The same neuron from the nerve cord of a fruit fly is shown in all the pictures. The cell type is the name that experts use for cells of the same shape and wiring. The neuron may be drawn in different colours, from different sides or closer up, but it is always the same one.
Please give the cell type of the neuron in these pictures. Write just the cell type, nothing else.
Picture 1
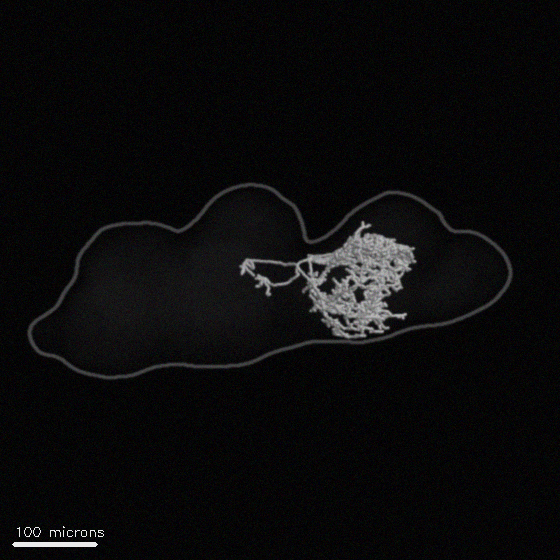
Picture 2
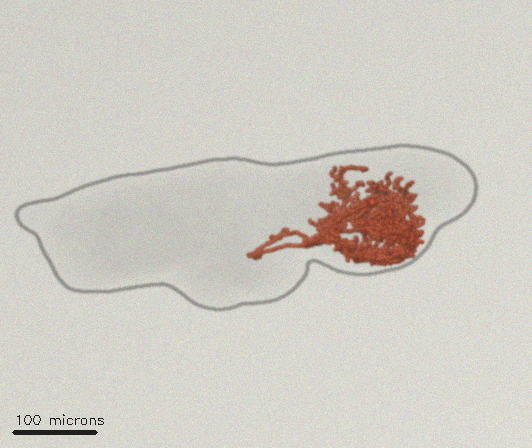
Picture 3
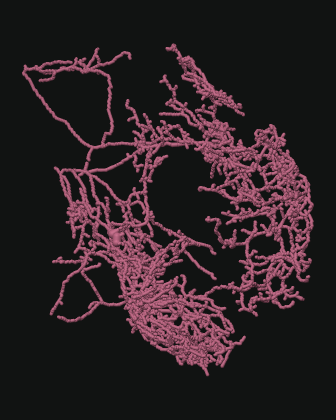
IN12B011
